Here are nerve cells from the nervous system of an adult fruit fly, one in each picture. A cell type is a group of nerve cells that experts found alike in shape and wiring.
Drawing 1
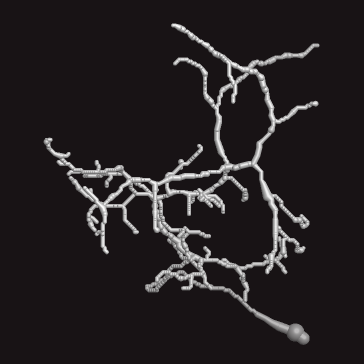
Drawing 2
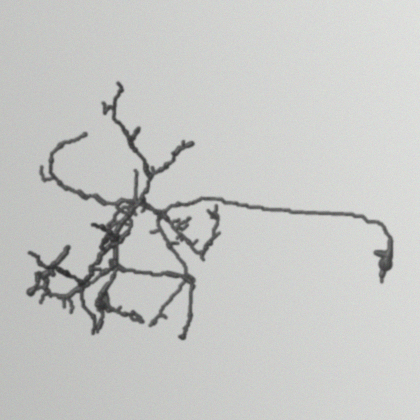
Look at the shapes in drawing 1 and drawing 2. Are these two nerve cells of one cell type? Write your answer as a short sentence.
They are of the same cell type.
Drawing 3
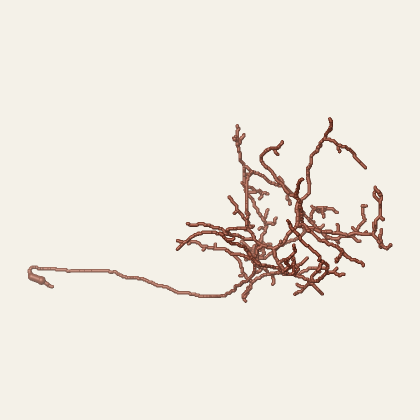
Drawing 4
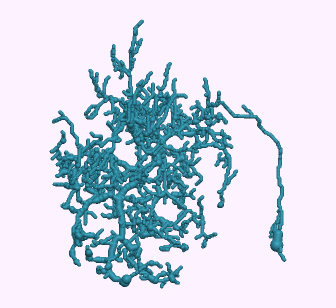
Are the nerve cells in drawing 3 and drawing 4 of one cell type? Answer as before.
They are of different cell types.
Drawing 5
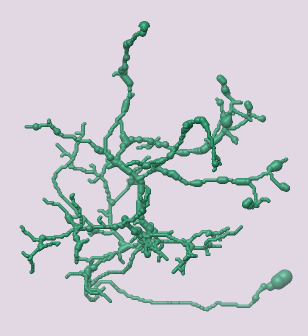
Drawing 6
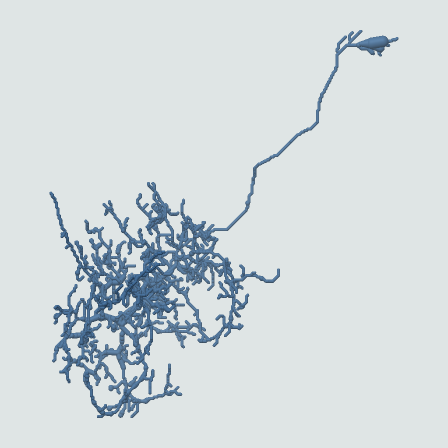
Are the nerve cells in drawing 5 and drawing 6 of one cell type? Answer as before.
They are of different cell types.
